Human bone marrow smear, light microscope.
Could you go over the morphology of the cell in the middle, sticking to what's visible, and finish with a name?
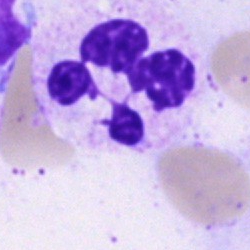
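Four separate lobes make up the nucleus, joined to one another by thin strands. The chromatin is dark purple and coarsely clumped. Fine pinkish-violet granules are sprinkled through the cytoplasm. This is a segmented neutrophil.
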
